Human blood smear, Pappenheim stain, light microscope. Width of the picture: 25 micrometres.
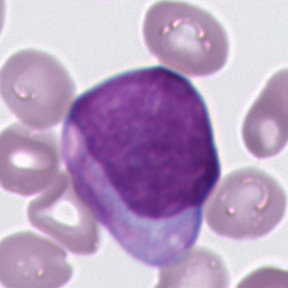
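atypical promyelocyte: the central cell, stained peripheral blood smear. The nucleus fills most of the cell and sits in its upper part. The cytoplasm is pale grey-blue, with no granules visible. The outline is irregular and angular rather than smoothly round.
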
